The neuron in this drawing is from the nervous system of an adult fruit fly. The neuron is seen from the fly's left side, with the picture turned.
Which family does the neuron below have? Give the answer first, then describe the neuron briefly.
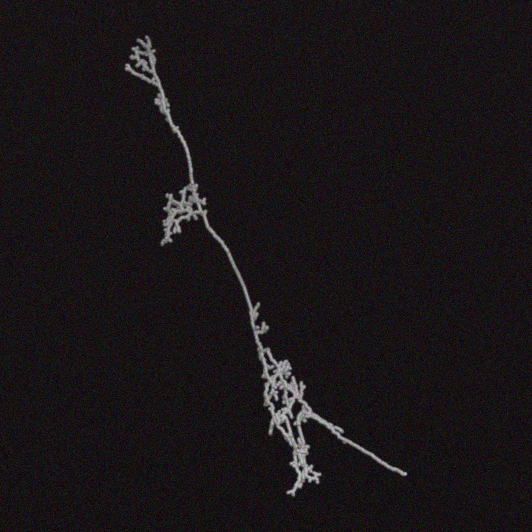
The family is hemilineage 09A. Its broad class is nerve-cord intrinsic neuron. The drawing shows no cell body. In this view it is taller than it is wide.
